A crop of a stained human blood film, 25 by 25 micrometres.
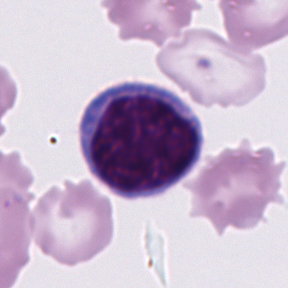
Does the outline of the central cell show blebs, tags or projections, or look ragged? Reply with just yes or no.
No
